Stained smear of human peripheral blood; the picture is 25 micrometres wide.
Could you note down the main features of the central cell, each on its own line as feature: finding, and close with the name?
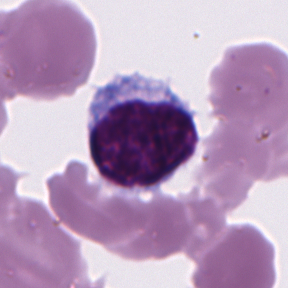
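Nucleus: round to slightly oval, smooth, unindented outline
Cytoplasm: mostly a cap above the nucleus, thin rim elsewhere
Upper edge: fine, ragged hair-like projections
Granules: none distinct
Name: hairy cell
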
